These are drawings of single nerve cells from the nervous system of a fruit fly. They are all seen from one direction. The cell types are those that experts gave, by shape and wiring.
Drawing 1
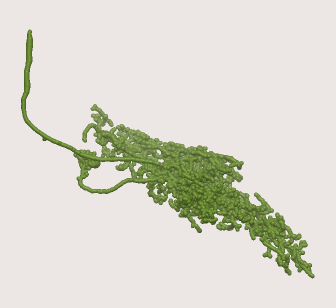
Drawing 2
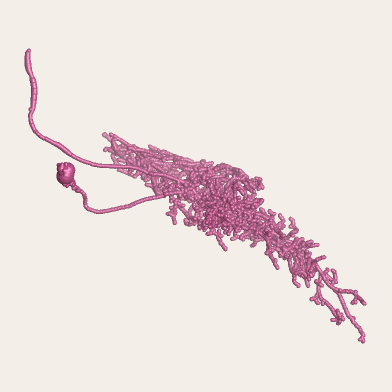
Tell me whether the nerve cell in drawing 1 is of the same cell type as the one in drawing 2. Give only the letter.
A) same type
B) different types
A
